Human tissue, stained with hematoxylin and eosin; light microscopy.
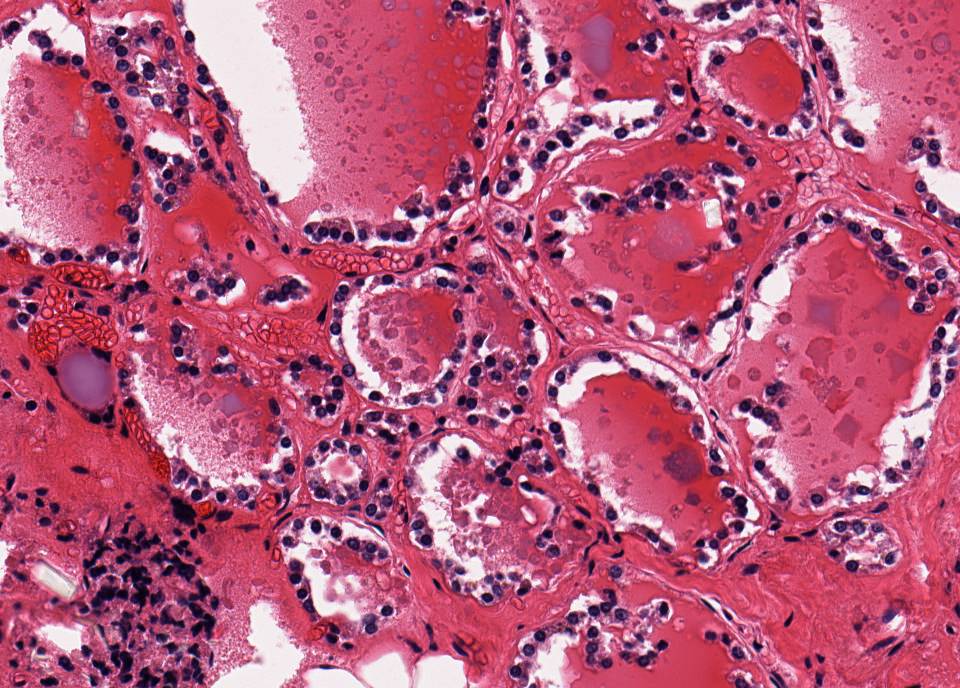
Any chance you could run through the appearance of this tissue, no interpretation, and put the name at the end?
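Closely packed follicles, rounded and irregular and of varying size, fill the field. Each follicle is lined by a single layer of cuboidal epithelial cells whose nuclei are small, round and darkly stained. At the lower left corner lies a cluster of densely crowded dark nuclei. The tissue is thyroid.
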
